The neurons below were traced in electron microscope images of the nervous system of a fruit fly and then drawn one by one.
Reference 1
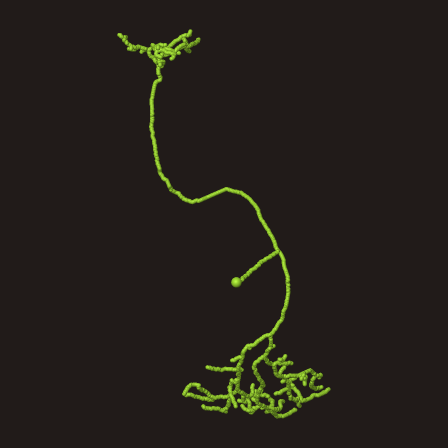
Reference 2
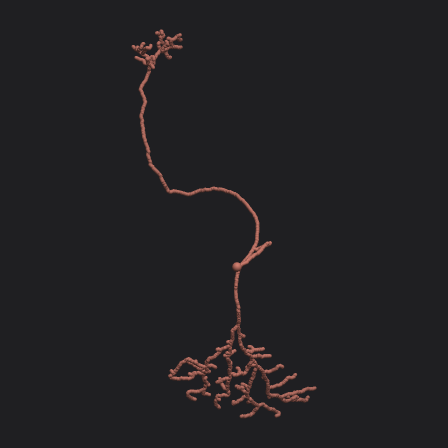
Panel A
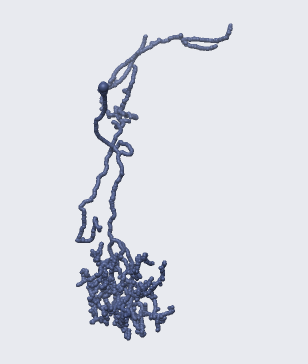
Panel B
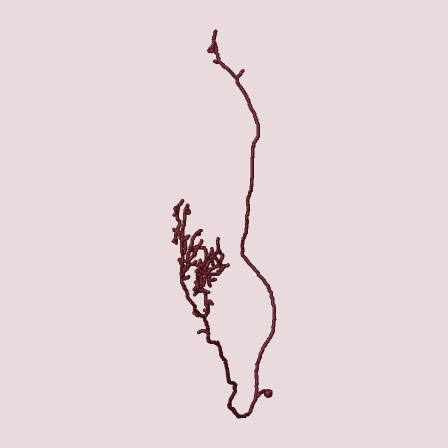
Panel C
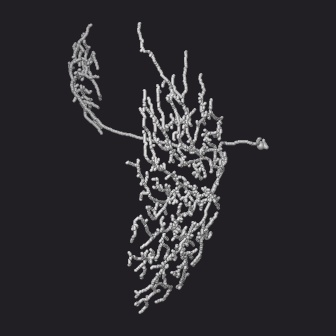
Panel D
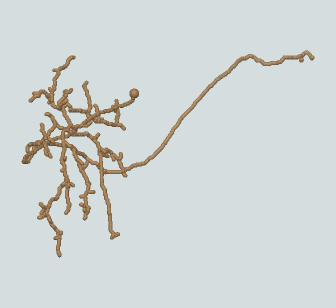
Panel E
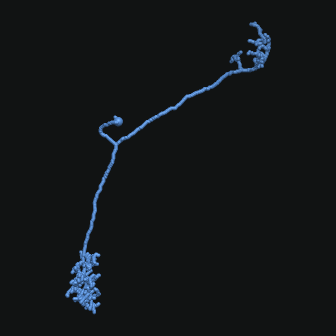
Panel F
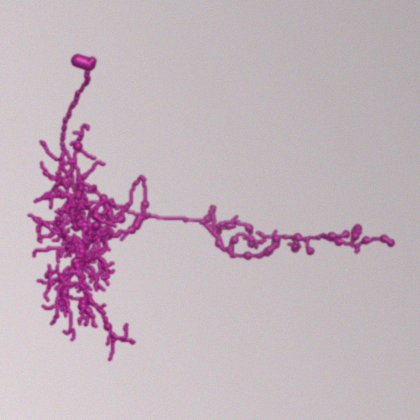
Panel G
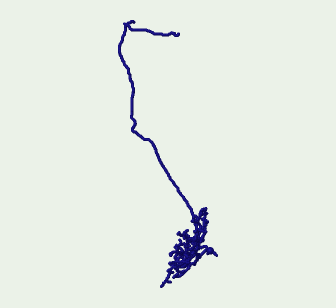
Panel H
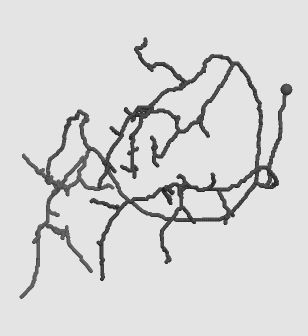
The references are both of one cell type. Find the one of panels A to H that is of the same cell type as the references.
H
